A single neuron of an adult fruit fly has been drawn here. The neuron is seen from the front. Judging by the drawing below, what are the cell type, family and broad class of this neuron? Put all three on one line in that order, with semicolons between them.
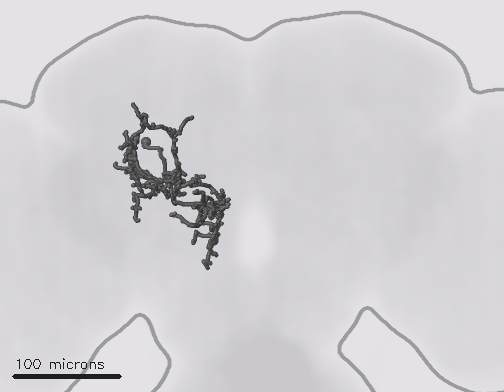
LAL302m; hemilineage SMPpv2_ventral; central-brain intrinsic neuron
